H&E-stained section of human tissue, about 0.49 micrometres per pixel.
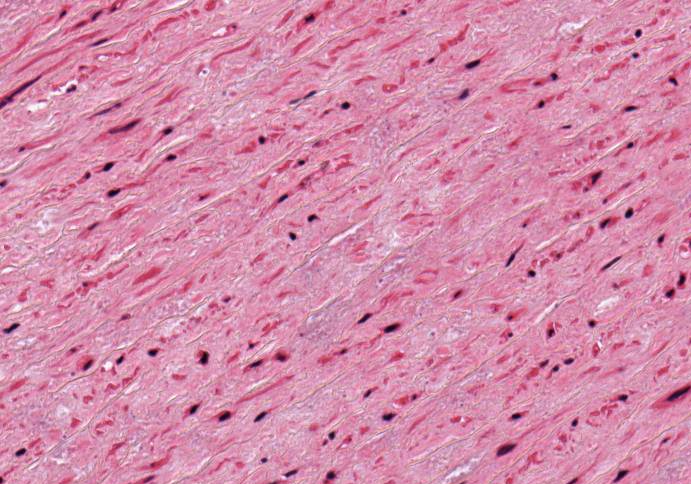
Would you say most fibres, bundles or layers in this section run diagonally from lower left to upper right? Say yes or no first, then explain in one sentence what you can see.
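Yes. Wavy eosinophilic fibres run in parallel streaks diagonally from lower left to upper right across the whole field.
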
